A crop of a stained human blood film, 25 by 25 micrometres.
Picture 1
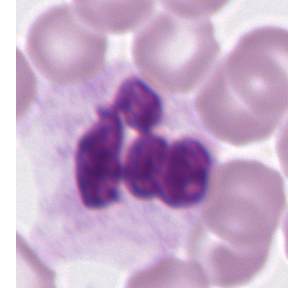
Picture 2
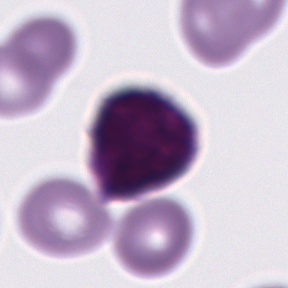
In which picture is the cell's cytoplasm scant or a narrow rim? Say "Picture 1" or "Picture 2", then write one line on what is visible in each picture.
Picture 2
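Picture 1: The cytoplasm is abundant and very pale pinkish-lilac.
Picture 2: The nucleus fills almost the whole cell, leaving hardly any visible cytoplasm.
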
